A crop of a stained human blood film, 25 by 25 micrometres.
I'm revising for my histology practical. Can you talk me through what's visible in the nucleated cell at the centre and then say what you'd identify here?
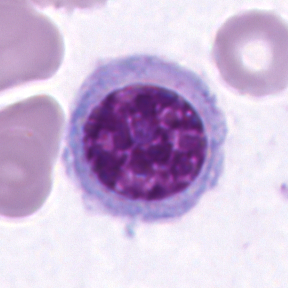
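The cell is about 15 micrometres across and has a slightly uneven outline, with a small bleb at its bottom edge. Its nucleus is round in outline, about 11 micrometres across, and fills about 50% of the cell's area. The chromatin is coarse, lying in dark clumps separated by paler streaks. Cytoplasm forms a complete rim around the nucleus and shows no distinct granules. The cell is a plasma cell.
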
